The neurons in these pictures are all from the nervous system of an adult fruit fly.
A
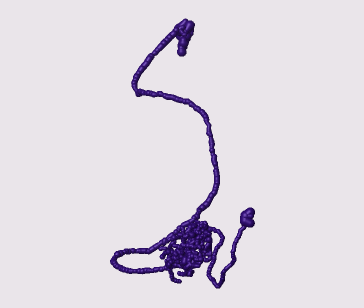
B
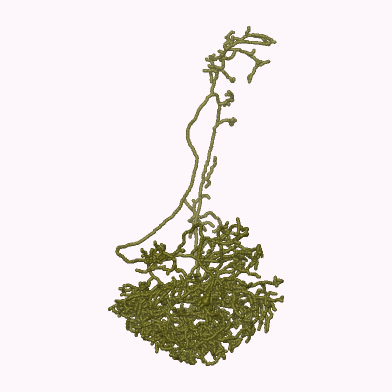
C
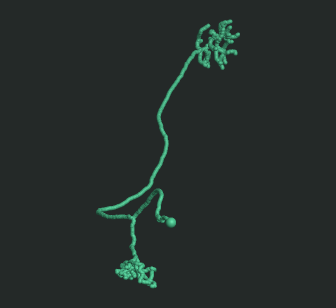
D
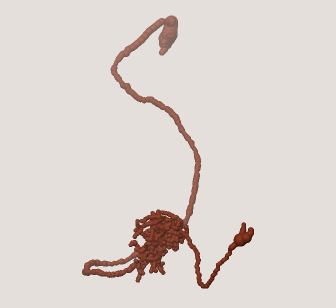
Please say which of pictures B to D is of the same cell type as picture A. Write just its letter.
D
